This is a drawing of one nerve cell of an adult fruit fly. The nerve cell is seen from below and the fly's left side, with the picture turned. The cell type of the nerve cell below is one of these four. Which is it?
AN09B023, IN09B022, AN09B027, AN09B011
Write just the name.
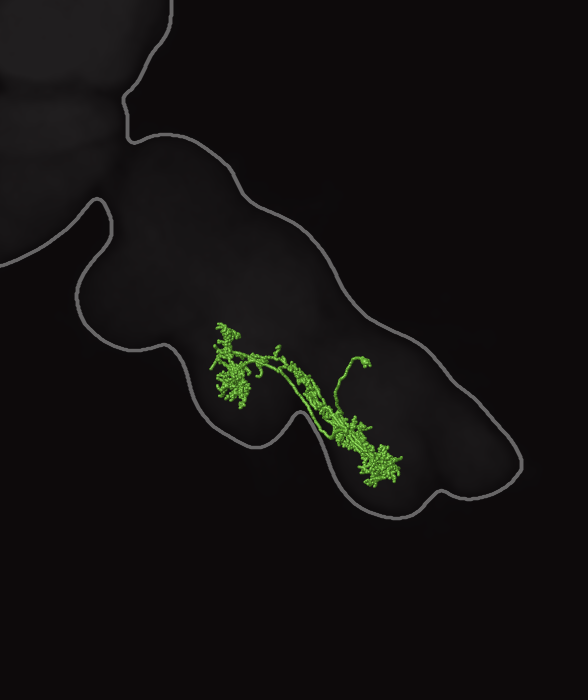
IN09B022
